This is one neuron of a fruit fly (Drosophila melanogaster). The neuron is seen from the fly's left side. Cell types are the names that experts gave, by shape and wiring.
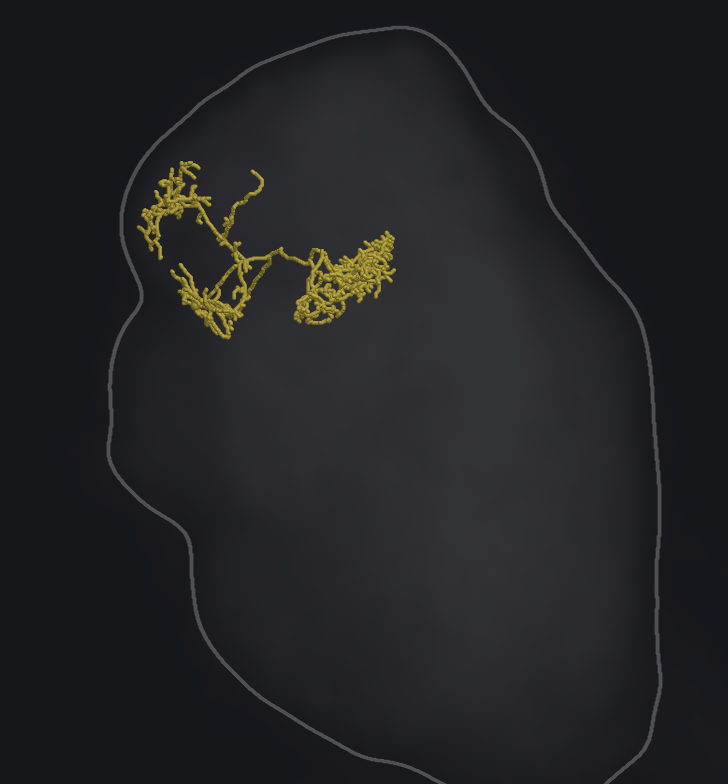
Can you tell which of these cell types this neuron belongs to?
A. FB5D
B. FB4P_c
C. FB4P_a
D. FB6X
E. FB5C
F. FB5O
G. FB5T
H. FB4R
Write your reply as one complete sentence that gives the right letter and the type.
Named in option B, FB4P_c is the cell type of the neuron.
